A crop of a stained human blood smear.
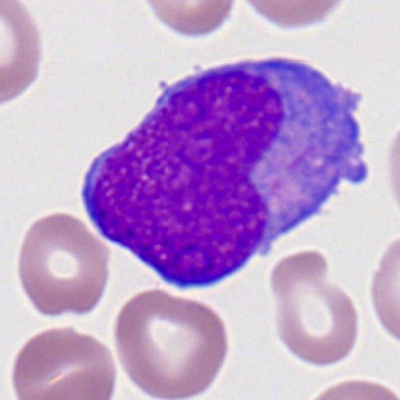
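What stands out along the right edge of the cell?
Small knob-like blebs.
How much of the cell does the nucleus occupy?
Roughly the left two-thirds.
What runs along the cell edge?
A thin darker blue rim.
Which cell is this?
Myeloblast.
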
